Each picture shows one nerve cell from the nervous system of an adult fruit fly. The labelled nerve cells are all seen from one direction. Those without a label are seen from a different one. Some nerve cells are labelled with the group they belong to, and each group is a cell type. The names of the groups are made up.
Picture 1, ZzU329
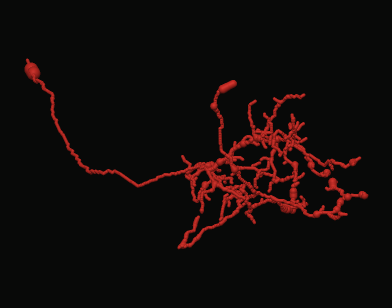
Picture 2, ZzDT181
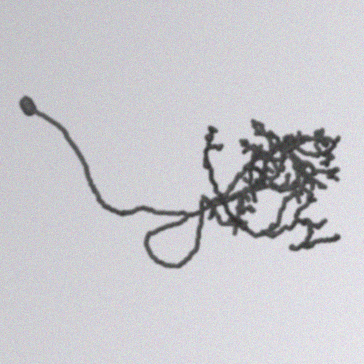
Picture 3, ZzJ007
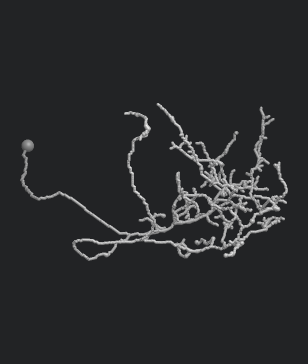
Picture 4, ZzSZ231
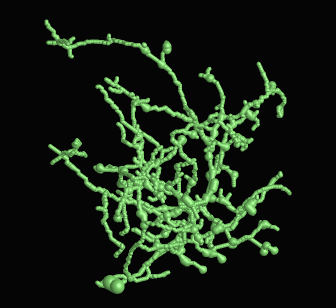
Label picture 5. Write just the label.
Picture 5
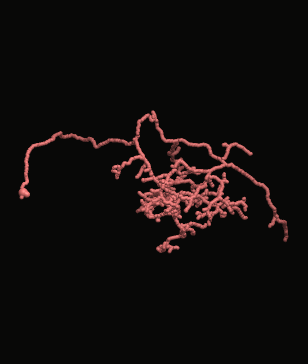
ZzJ007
